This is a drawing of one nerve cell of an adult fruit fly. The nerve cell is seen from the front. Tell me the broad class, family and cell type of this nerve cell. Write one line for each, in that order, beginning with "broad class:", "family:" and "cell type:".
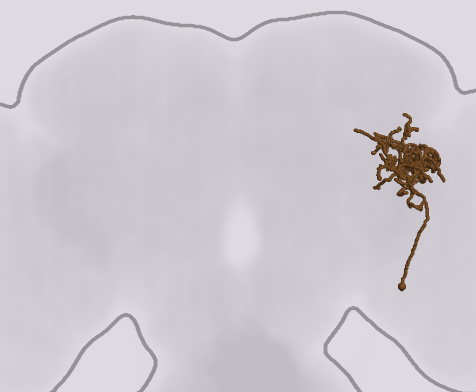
broad class: central-brain intrinsic neuron
family: hemilineage VLPl&p1_lateral
cell type: CB0282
